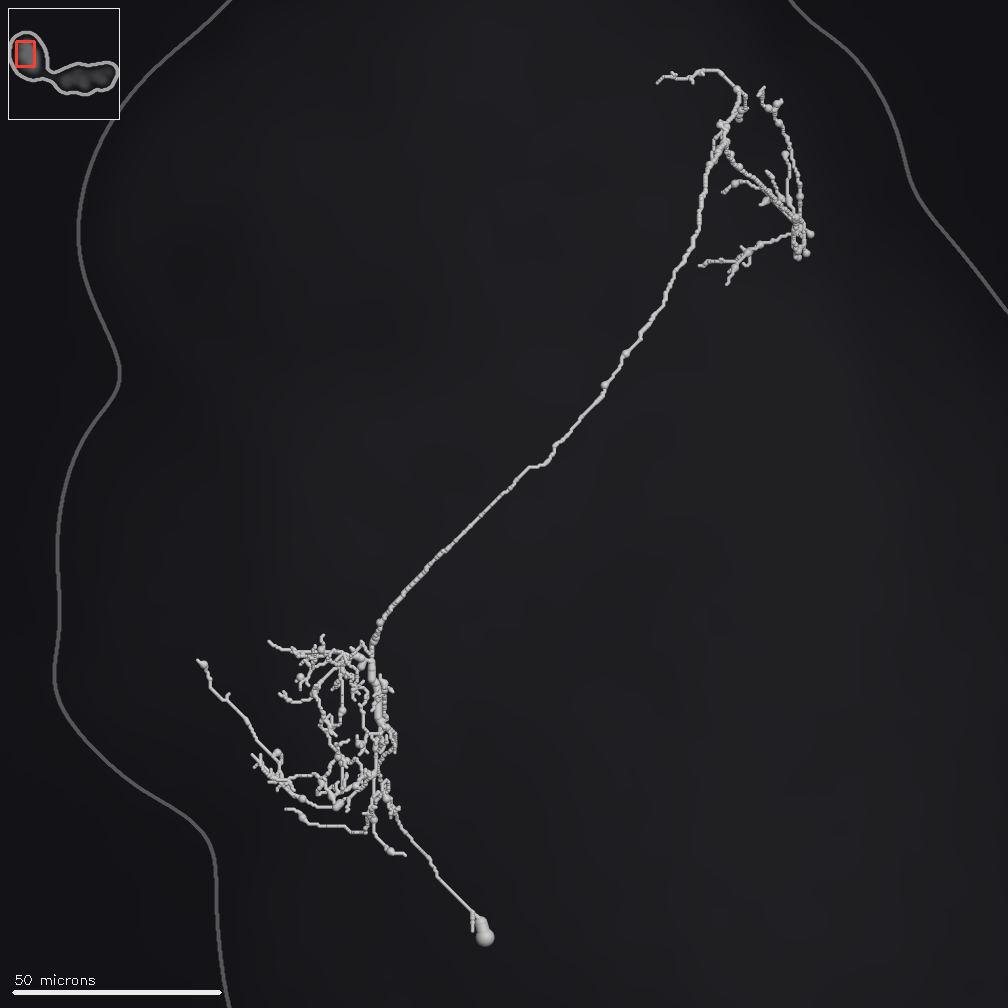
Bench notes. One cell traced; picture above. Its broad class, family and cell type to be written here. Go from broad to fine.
central-brain intrinsic neuron; hemilineage ALlv1; VP1m+VP2_lvPN1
